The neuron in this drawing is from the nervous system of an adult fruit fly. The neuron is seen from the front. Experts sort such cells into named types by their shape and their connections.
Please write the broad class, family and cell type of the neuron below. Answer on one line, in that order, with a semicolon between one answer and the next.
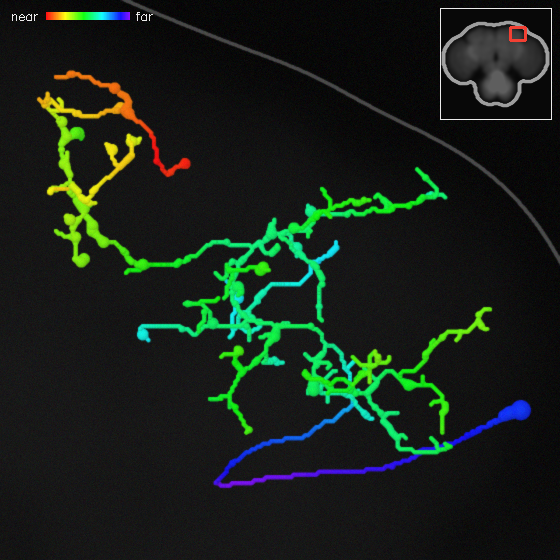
central-brain intrinsic neuron; hemilineage LHp1; CB4115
